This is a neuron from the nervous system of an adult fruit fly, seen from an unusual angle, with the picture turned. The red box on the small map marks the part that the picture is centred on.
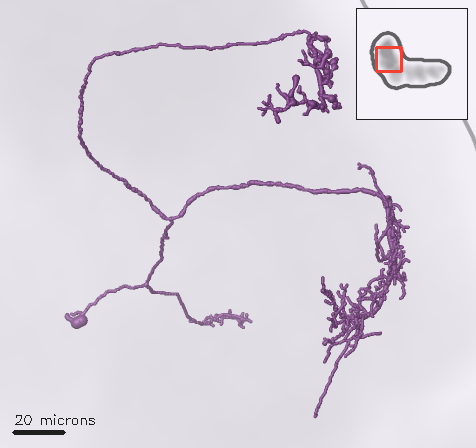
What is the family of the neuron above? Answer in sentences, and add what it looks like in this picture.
The family is hemilineage AOTUv3_ventral. It is a central-brain intrinsic neuron. The cell body is at the lower left of the picture. By the scale bar it is about 160 microns tall in this view. The picture shows dozens of branch ends.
